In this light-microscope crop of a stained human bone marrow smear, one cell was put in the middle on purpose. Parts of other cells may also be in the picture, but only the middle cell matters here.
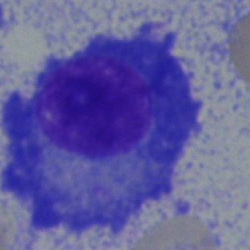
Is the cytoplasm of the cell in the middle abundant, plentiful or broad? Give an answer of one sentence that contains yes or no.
Yes, this cell has broad cytoplasm around its nucleus.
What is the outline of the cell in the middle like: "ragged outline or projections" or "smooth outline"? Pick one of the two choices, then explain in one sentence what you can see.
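Ragged outline or projections. The cell outline is irregular, with many small bumps and ragged projections all around the edge.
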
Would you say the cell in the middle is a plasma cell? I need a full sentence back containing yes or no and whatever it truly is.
Yes, this central cell is a plasma cell.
